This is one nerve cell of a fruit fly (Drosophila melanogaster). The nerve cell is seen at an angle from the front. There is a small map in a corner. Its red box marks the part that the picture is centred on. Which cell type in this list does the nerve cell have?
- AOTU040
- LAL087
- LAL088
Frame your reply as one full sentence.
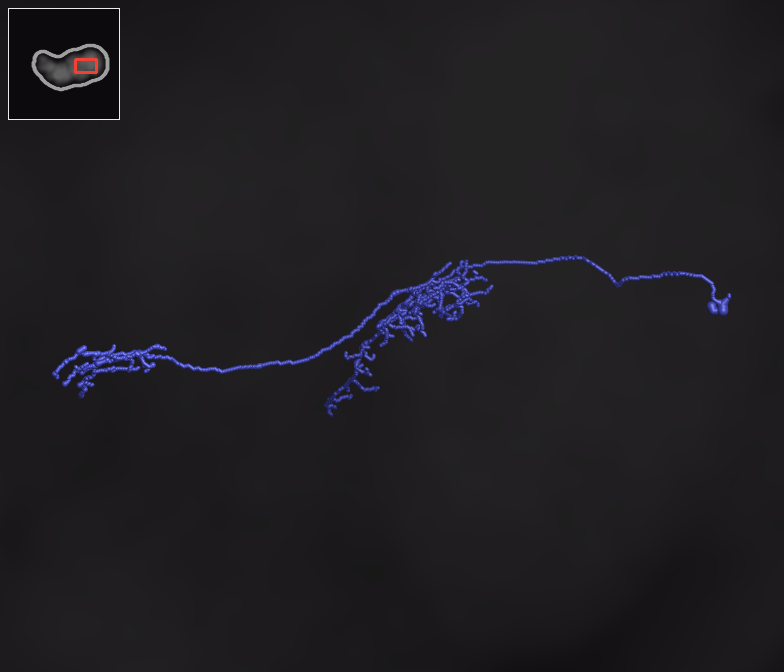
The cell type that fits this nerve cell is LAL088.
